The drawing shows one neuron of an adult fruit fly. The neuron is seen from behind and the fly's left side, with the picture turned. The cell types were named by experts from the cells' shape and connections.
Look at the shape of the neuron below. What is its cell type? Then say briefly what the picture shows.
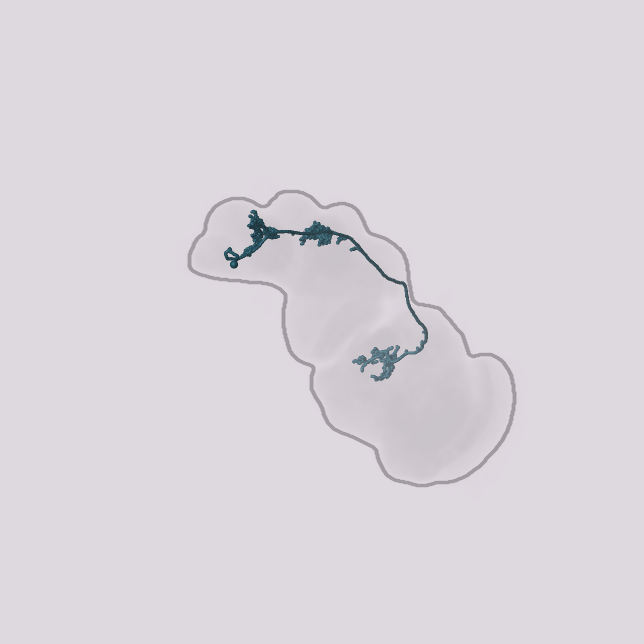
Its cell type is AN09B012. Its broad class is ascending neuron. In this view it is about as wide as it is tall.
